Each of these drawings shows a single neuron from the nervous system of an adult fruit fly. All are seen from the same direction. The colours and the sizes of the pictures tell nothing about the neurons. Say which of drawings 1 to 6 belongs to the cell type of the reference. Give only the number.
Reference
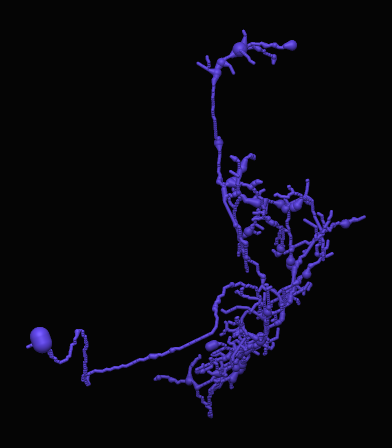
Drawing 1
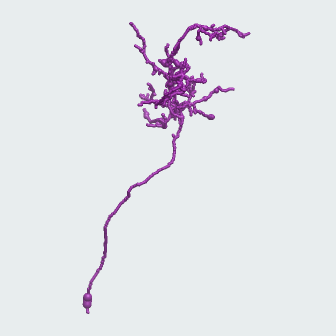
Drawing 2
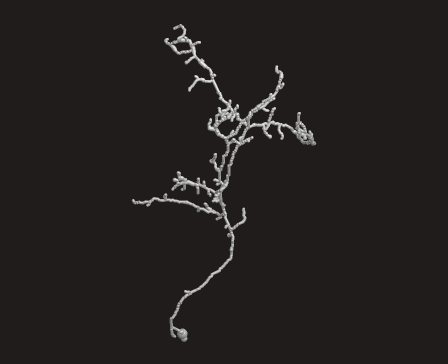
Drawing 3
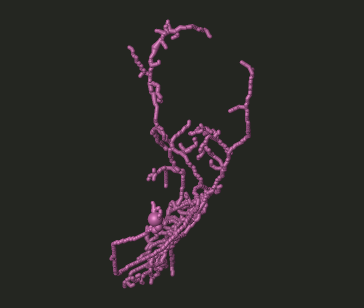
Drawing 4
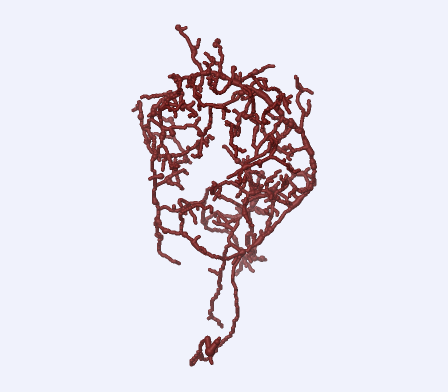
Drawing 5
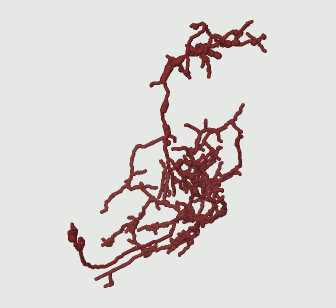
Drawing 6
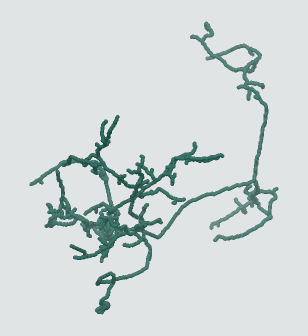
3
